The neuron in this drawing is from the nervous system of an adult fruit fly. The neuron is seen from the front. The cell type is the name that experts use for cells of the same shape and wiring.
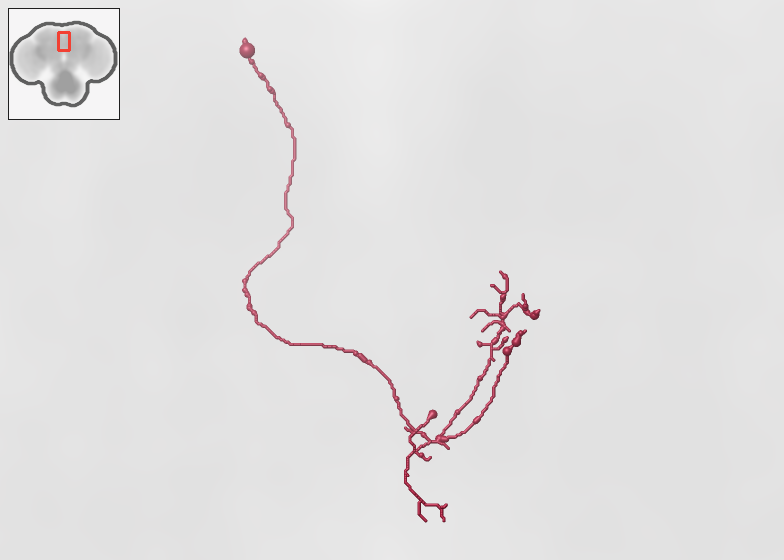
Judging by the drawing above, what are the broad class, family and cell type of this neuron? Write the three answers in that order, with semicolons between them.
central-brain intrinsic neuron; class CX; PFNp_d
